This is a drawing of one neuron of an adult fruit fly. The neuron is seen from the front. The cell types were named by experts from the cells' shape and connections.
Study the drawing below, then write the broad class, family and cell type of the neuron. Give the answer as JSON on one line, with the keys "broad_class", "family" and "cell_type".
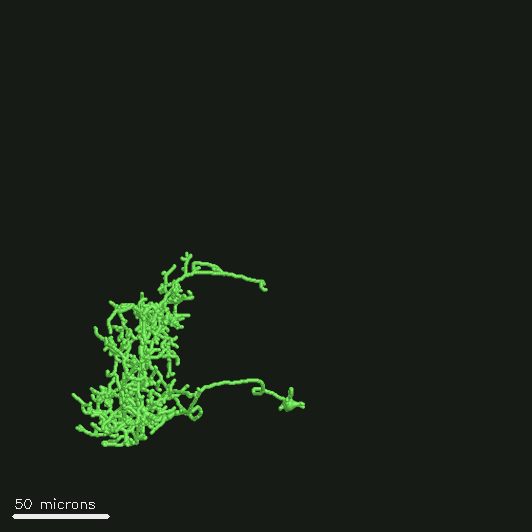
{"broad_class": "nerve-cord intrinsic neuron", "family": "hemilineage 13B", "cell_type": "IN13B009"}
